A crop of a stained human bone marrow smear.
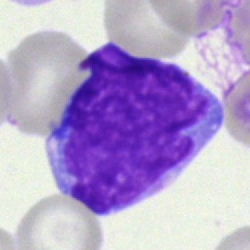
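Blast, central cell, stained bone marrow smear. Nucleus fills most of the cell; thin rim of cytoplasm. Chromatin finely mottled, not coarsely clumped. Cytoplasm pale blue, showing mainly along the left and right edges.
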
